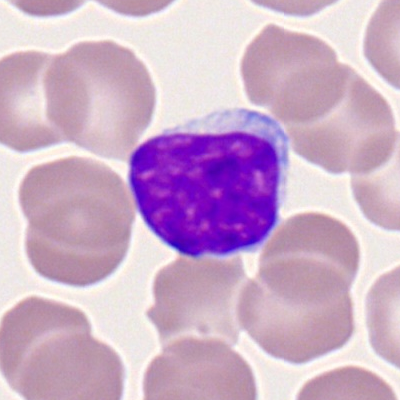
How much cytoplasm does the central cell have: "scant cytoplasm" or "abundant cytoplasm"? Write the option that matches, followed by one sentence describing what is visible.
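Scant cytoplasm. The nucleus fills most of the cell.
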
